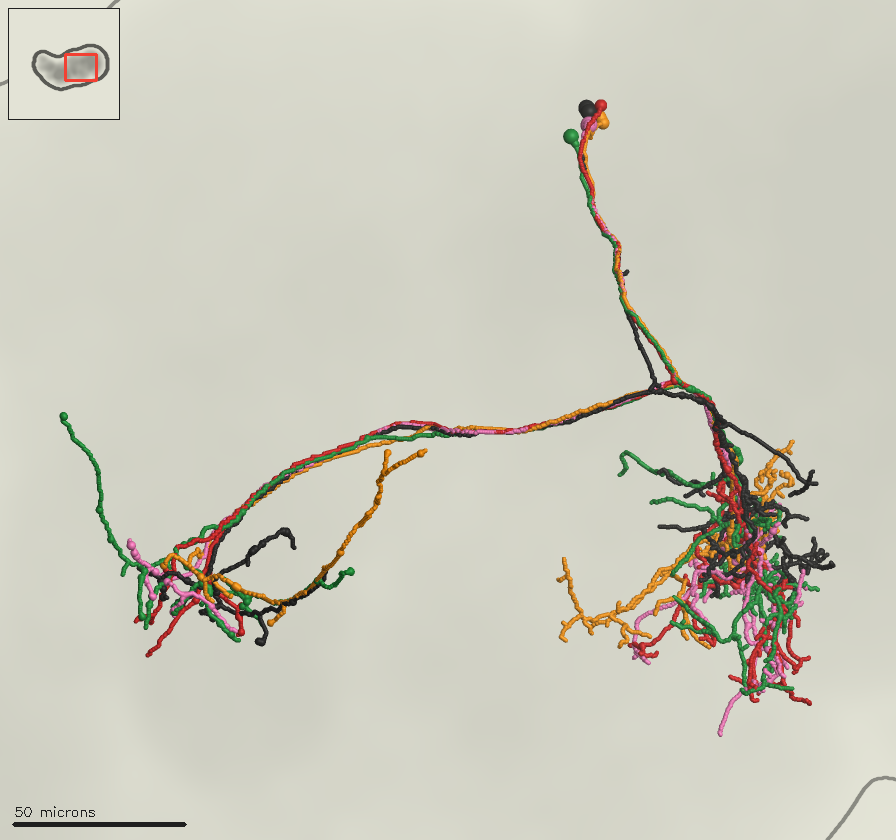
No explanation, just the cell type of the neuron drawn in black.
CB2081_a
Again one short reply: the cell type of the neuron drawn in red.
CB2081_b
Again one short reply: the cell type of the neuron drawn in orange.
CB1493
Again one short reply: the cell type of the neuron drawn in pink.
CB4104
